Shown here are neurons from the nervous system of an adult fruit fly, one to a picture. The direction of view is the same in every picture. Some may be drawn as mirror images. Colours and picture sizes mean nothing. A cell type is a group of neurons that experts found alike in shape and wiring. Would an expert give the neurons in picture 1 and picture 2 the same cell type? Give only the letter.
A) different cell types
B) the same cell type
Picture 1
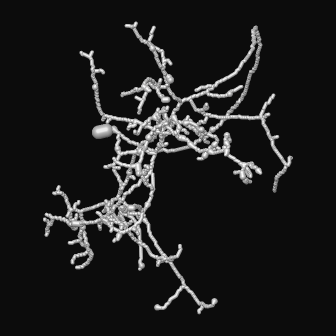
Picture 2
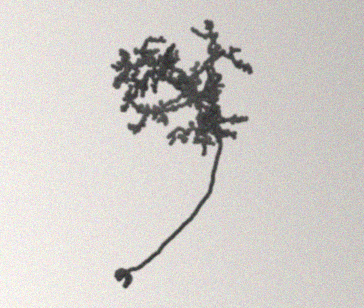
A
